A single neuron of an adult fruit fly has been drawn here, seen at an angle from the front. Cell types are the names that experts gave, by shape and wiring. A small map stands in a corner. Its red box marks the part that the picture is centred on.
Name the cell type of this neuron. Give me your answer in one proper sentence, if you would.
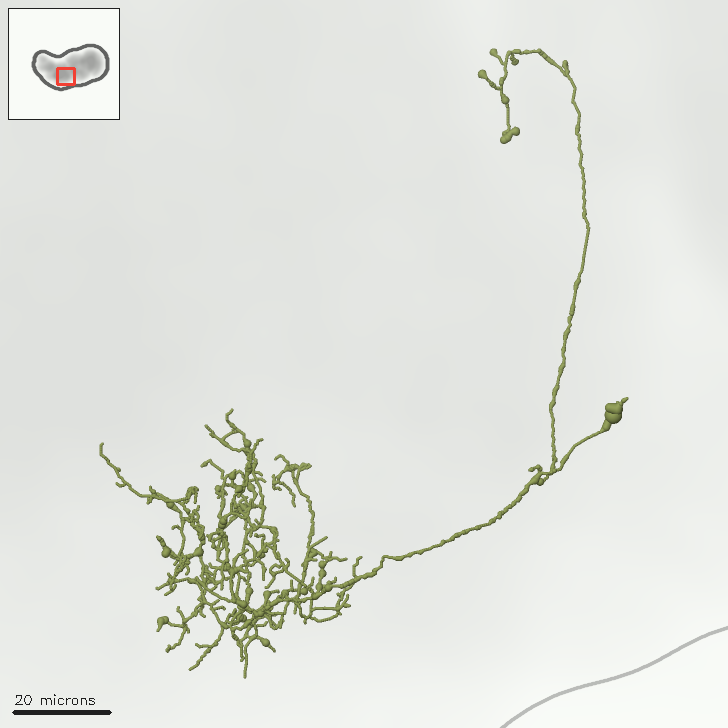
The neuron belongs to cell type MeLo1.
